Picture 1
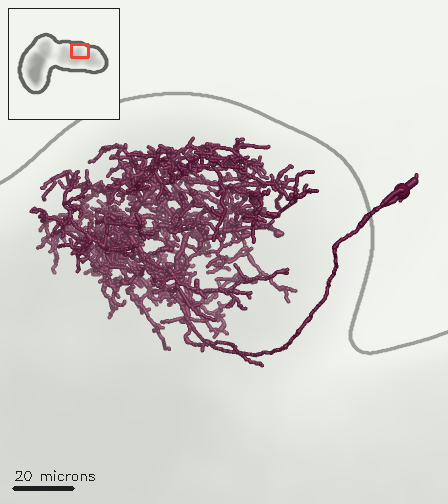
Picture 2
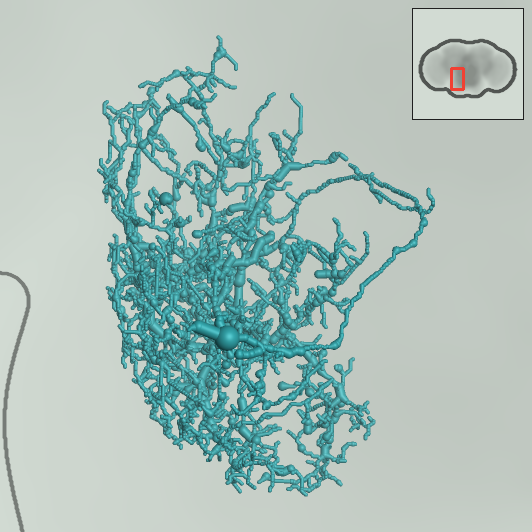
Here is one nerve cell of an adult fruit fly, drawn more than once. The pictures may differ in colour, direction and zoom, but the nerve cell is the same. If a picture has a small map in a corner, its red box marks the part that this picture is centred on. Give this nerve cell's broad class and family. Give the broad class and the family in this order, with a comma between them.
nerve-cord intrinsic neuron, hemilineage 21A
